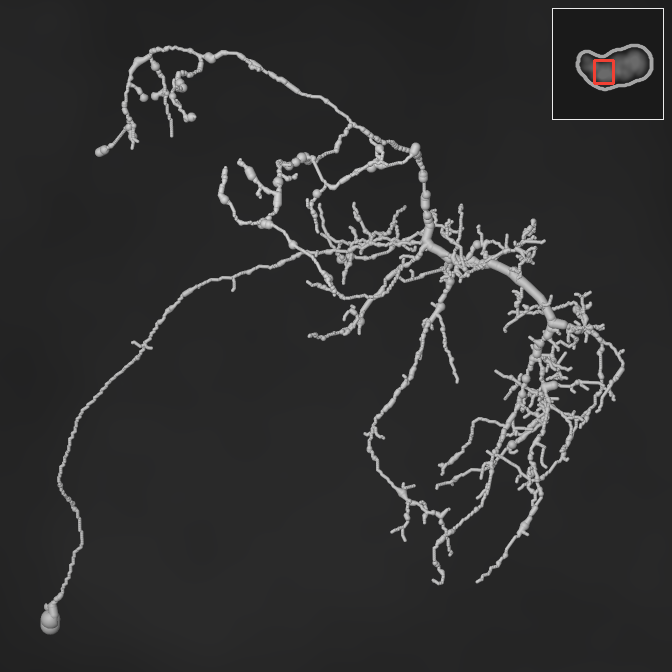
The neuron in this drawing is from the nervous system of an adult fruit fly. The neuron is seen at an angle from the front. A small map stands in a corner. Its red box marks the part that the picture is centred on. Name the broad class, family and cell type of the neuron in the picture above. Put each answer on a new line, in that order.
nerve-cord intrinsic neuron
hemilineage 06B
IN06B077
